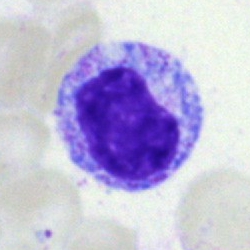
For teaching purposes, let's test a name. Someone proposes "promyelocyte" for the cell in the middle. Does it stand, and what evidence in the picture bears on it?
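The chromatin's dark purple and dense, with only a few small paler spots, and that's against promyelocyte.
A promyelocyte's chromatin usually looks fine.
The cytoplasm's pale blue, which could go either way: the paleness fits myelocyte, the blue fits promyelocyte.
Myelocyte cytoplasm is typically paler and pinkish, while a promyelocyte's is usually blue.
Pale red cells sit near it at the left and lower right edges of the picture. So I'd call it a myelocyte, not a promyelocyte.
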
